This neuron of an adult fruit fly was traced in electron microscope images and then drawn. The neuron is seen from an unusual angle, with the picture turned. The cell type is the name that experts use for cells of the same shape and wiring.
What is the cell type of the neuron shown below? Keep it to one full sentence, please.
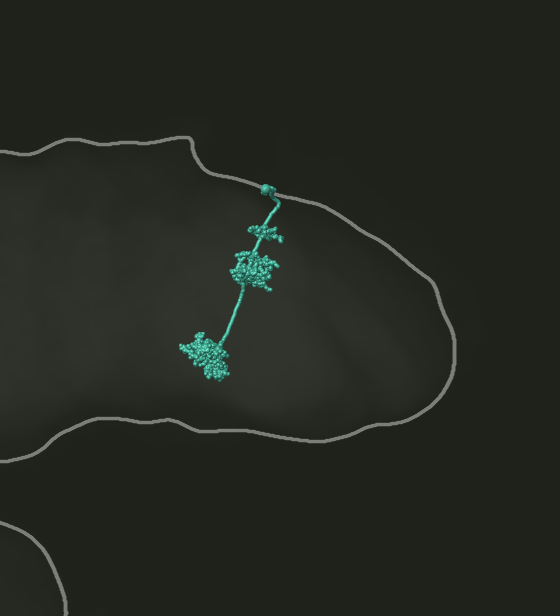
This neuron is a member of the TmY15 cell type.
